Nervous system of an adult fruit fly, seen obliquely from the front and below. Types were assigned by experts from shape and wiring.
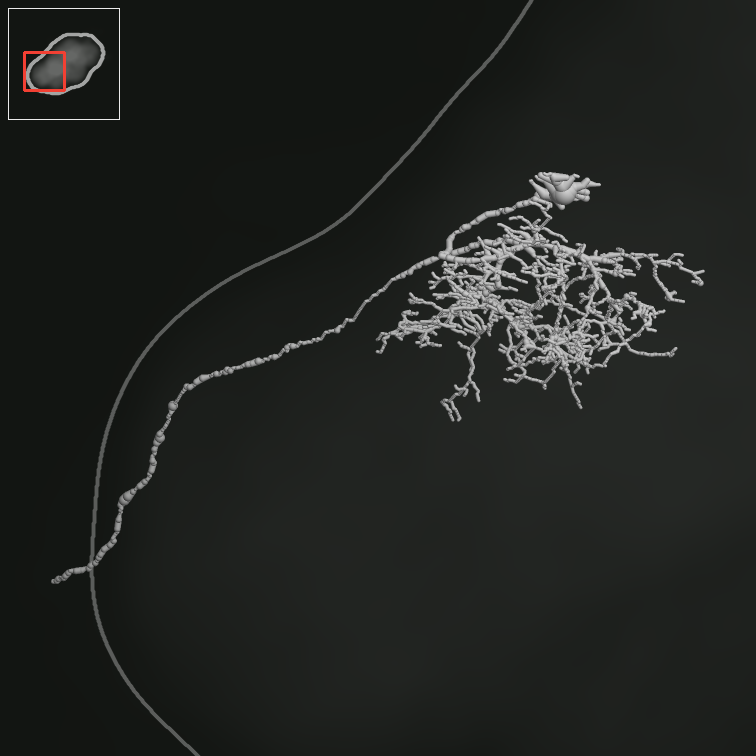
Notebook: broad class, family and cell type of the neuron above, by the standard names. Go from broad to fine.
motor neuron of the nerve cord; MNad; MNad56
